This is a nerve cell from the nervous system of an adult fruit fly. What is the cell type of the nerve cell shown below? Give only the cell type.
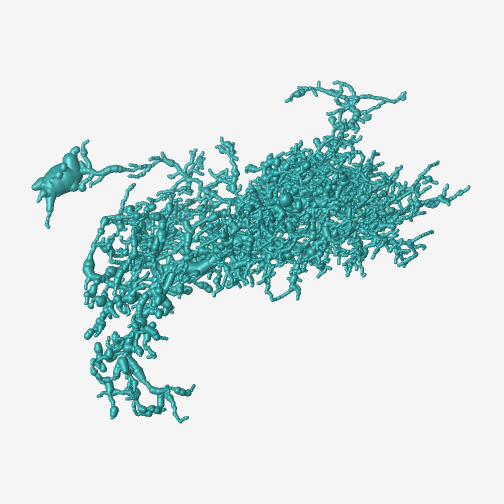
IN19A011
